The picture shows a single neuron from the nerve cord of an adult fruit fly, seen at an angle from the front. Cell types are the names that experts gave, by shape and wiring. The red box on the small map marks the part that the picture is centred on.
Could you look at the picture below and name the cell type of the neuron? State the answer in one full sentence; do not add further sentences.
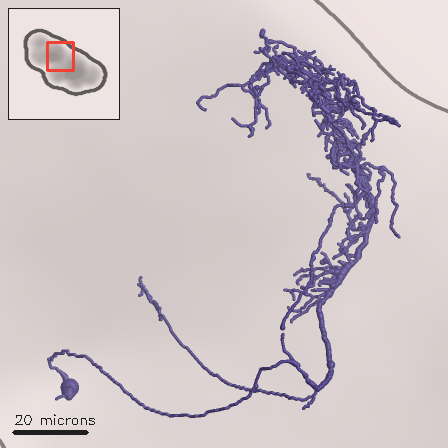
The cell type of the neuron here is IN10B023.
